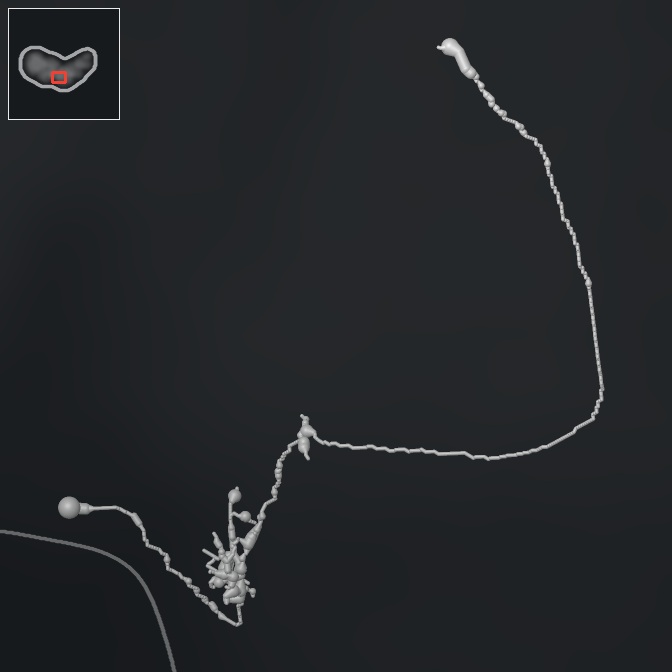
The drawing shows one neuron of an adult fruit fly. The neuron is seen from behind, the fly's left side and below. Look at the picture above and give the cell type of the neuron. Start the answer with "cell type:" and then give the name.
cell type: Tm2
